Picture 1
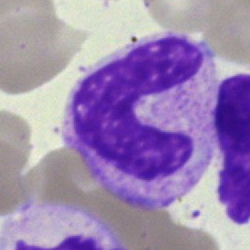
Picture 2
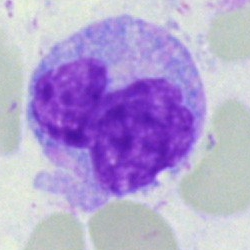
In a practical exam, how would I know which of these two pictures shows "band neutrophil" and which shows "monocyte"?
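Sorting them first: the band neutrophil is in picture 1, the monocyte in picture 2. Checking the nucleus, picture 1 has it curved into a C that opens to the right.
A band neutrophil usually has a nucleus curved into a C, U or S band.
Checking the chromatin, picture 1 has it dark purple and coarse with small pale spots scattered through it, while picture 2 has it moderately clumped with paler spaces between the clumps.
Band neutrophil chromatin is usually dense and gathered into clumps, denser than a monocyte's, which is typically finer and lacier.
Checking the cytoplasm, picture 2 has it pale grey-blue, with a pale irregular extension jutting out at the lower left.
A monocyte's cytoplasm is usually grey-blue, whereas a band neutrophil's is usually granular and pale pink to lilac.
Checking the outline, both cells are roughly round.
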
